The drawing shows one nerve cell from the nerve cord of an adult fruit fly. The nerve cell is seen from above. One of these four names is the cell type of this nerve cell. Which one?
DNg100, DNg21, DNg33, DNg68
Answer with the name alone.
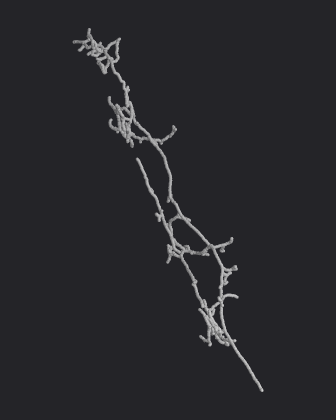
DNg68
